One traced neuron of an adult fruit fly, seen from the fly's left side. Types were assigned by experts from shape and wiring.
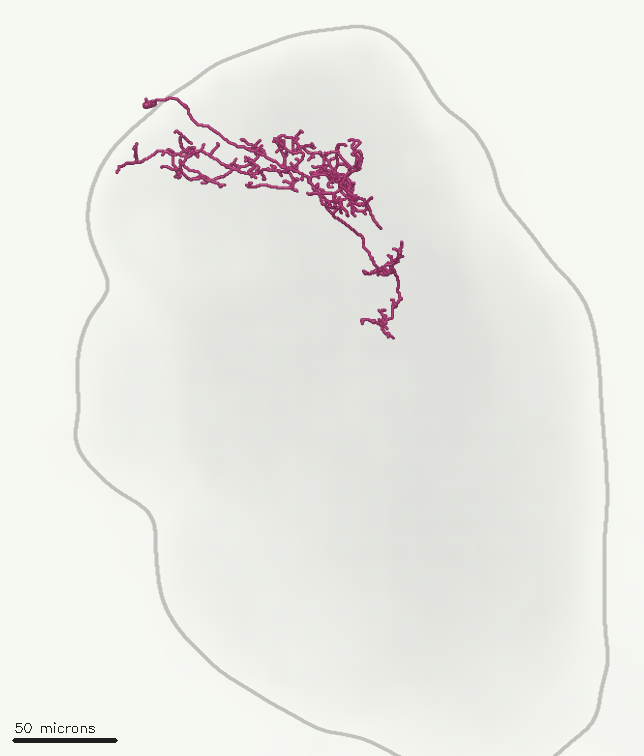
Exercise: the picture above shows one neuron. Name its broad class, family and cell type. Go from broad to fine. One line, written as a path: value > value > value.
central-brain intrinsic neuron > hemilineage SMPad2 > SMP065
